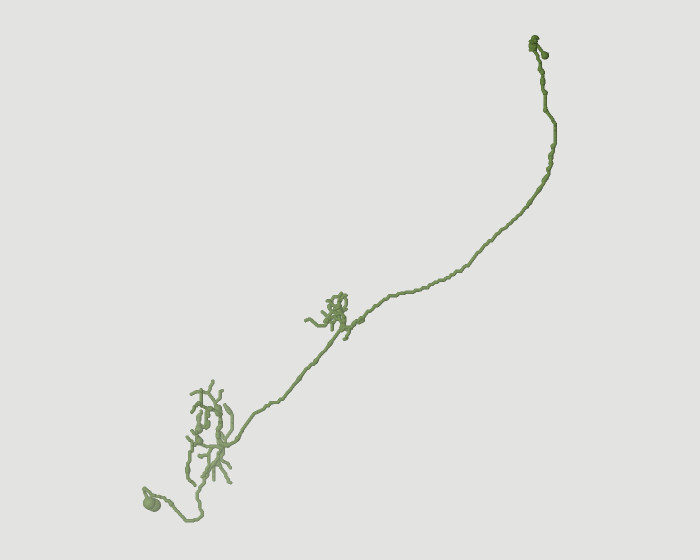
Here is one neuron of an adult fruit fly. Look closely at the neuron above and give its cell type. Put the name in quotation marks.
"Tm6"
